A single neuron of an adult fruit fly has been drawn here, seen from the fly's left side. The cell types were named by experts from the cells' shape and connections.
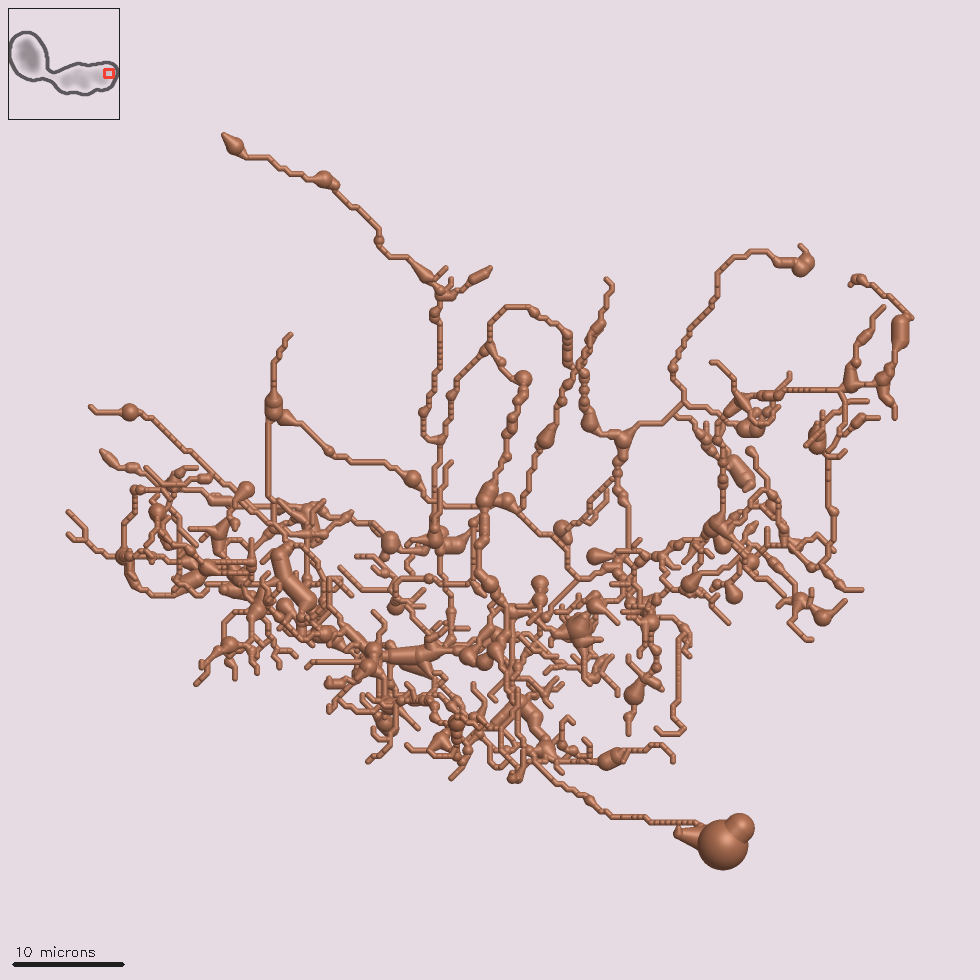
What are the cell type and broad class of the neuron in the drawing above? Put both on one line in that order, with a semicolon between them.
INXXX381; nerve-cord intrinsic neuron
